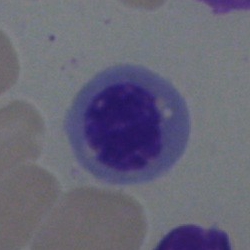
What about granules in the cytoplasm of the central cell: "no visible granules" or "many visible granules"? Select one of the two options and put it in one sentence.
No visible granules are present in the cytoplasm of the cell.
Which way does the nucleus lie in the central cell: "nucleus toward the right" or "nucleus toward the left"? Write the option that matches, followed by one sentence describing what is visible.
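Nucleus toward the left. The rim of cytoplasm is wider on the right side of the nucleus than on the left.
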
